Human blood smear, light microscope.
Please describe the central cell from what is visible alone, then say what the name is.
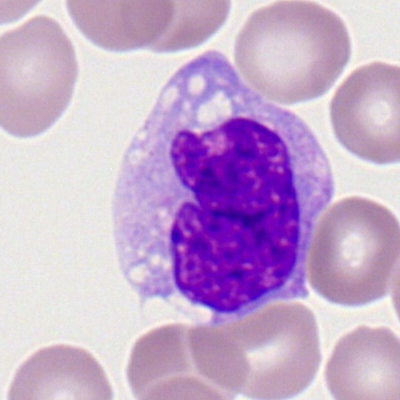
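Nucleus folded; a notch cuts in from its left side. Nucleus set toward the right; most cytoplasm on the left. Cytoplasm abundant, pale greyish-blue. Cluster of small clear vacuoles in the cytoplasm above the nucleus. Monocyte.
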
